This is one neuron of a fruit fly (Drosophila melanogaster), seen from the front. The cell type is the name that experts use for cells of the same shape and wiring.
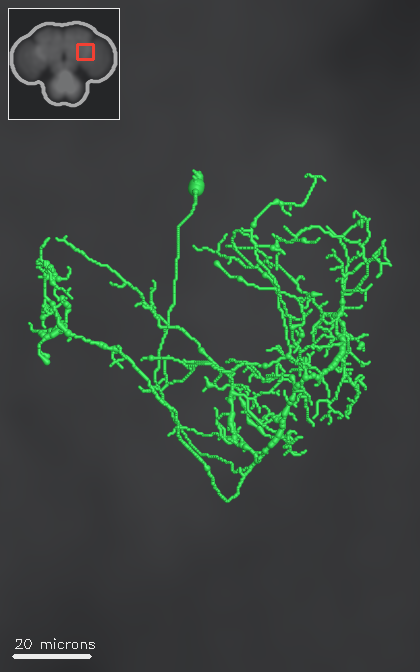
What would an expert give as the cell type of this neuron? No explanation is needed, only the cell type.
AVLP541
